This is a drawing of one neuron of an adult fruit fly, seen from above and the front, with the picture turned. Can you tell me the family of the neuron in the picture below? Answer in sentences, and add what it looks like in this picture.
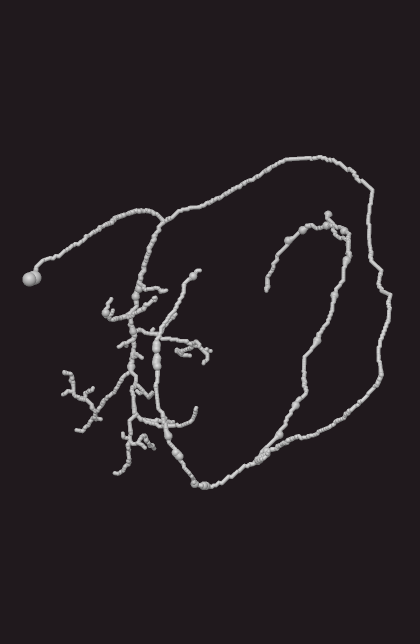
The family is hemilineage DL1_dorsal. This is a central-brain intrinsic neuron. Its cell body lies on the left of the picture. In this view it is about as wide as it is tall.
